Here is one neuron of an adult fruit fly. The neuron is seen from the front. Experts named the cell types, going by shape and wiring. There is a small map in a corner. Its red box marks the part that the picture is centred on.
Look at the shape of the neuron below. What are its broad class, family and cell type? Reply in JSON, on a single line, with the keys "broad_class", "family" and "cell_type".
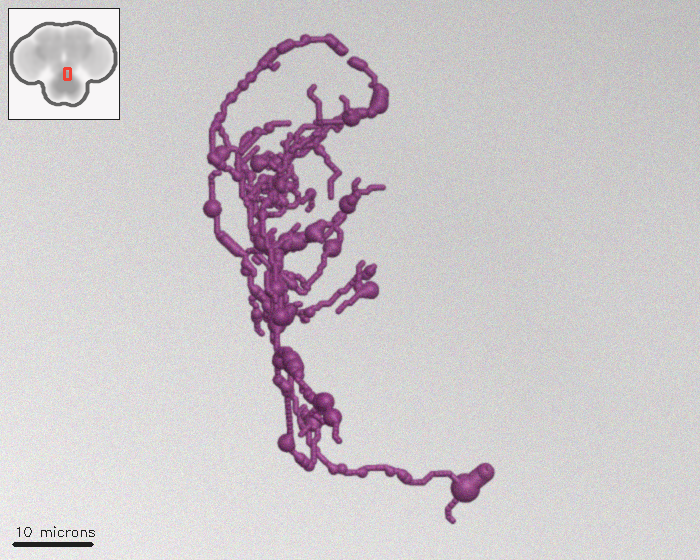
{"broad_class": "nerve-cord intrinsic neuron", "family": "hemilineage 02A", "cell_type": "IN02A064"}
